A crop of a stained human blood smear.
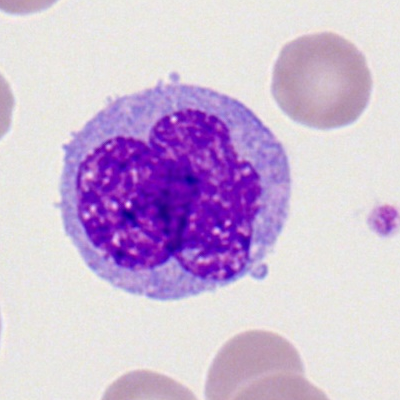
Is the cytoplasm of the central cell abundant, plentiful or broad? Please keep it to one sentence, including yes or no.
No, the cell has scant cytoplasm instead of a broad area.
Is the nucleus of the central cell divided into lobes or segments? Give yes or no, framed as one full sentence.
Yes, it is a lobed nucleus that this cell has.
